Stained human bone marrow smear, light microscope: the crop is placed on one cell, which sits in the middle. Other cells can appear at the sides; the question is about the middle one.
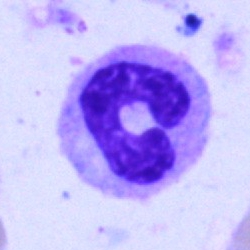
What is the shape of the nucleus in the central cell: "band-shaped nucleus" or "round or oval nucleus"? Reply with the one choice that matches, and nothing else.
Band-shaped nucleus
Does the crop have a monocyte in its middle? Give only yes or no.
no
